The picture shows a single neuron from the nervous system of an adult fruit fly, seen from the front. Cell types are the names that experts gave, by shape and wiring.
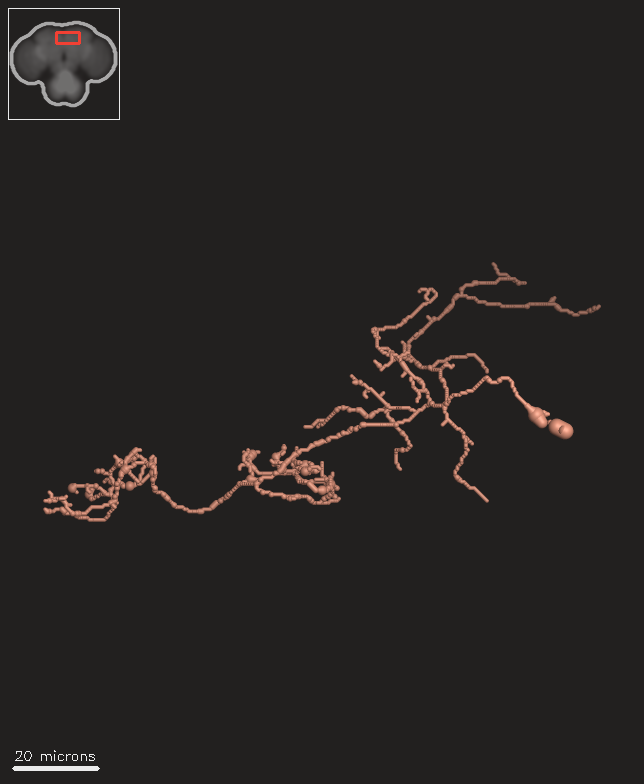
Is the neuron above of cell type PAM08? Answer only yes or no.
no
